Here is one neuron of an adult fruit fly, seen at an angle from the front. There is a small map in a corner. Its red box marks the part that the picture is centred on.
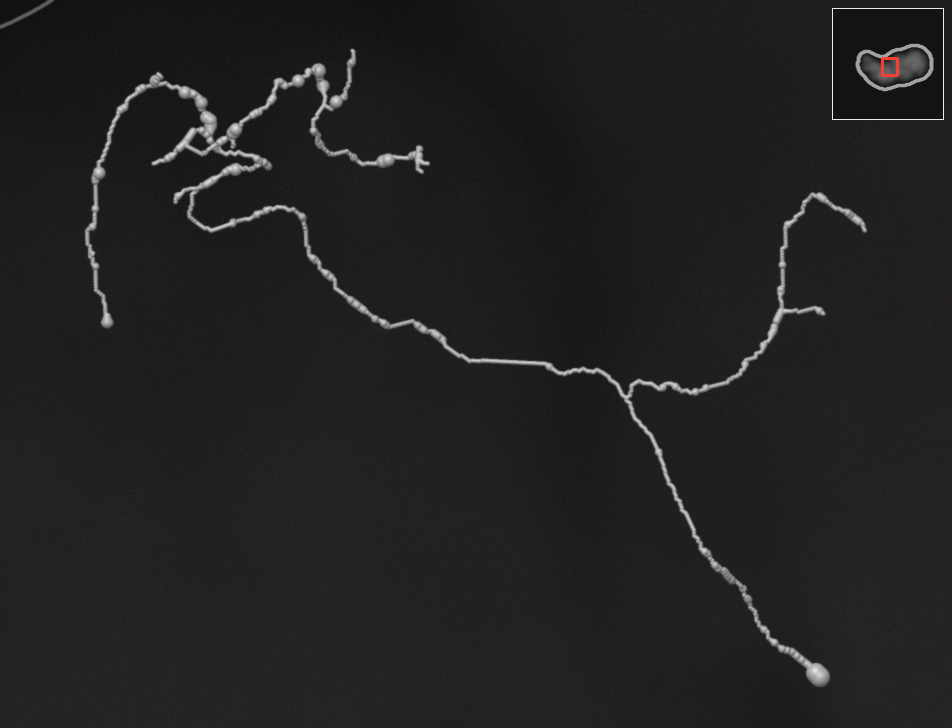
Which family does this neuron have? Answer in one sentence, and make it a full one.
The neuron here is of family LPT.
